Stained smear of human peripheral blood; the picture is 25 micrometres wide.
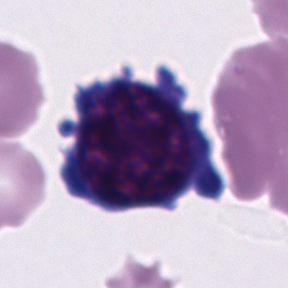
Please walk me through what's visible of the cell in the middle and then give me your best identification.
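Projections jut from this cell, the largest at the top and at the lower right. Its chromatin is dense and dark purple, and the cytoplasm makes only a narrow deep-blue rim around the nucleus. Small reddish-purple specks lie scattered across the cell. This is a normoblast.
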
